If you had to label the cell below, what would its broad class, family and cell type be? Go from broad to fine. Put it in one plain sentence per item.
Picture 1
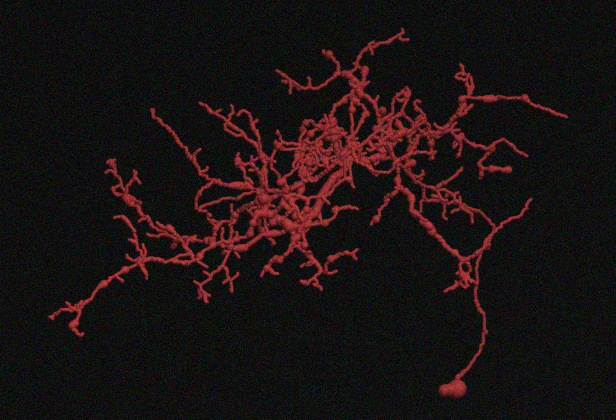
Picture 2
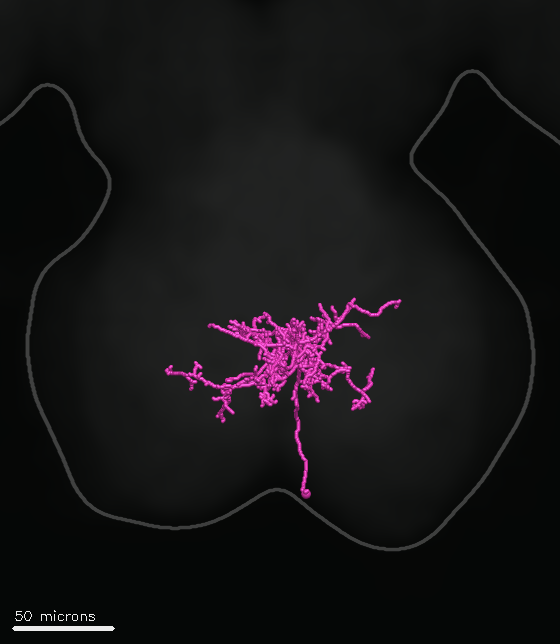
A nerve-cord intrinsic neuron of hemilineage 00A, type IN00A029.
